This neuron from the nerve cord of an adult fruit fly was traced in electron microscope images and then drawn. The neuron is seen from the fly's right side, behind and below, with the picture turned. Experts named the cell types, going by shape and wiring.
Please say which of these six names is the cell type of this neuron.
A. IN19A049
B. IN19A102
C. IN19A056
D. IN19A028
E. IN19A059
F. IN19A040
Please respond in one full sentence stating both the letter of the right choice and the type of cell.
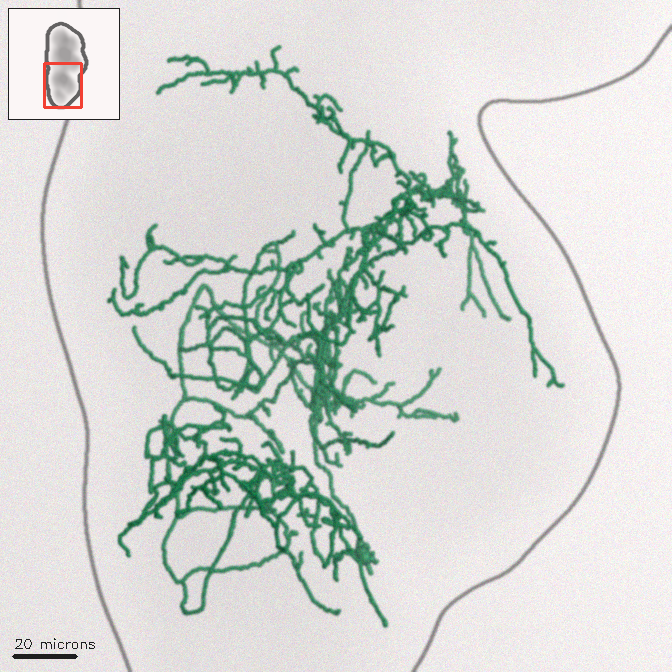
The cell type of the neuron is given by option D, IN19A028.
